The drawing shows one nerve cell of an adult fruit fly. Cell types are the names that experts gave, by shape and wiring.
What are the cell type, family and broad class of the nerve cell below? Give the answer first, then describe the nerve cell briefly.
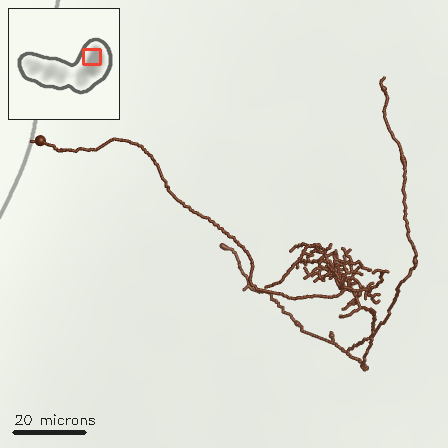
It is of cell type FS2. Its family is called class CX. This is a central-brain intrinsic neuron. From left to right in the picture it spans about 110 microns. As drawn here it is wider than it is tall.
